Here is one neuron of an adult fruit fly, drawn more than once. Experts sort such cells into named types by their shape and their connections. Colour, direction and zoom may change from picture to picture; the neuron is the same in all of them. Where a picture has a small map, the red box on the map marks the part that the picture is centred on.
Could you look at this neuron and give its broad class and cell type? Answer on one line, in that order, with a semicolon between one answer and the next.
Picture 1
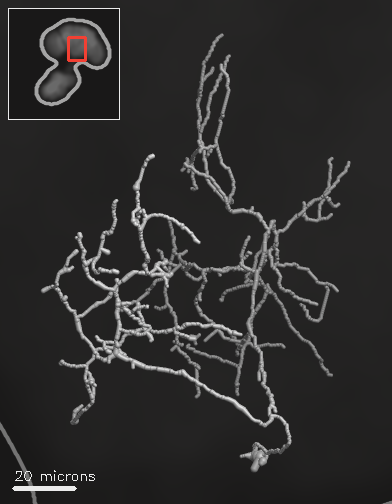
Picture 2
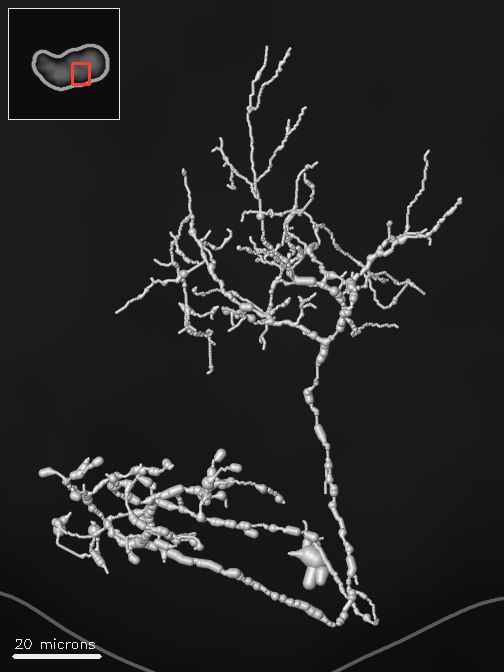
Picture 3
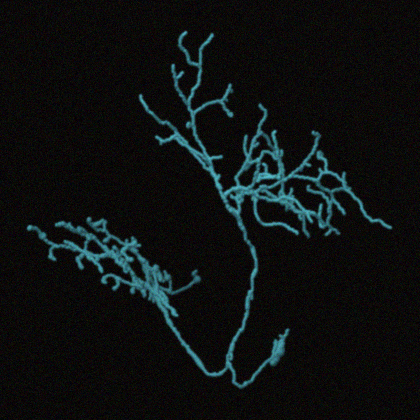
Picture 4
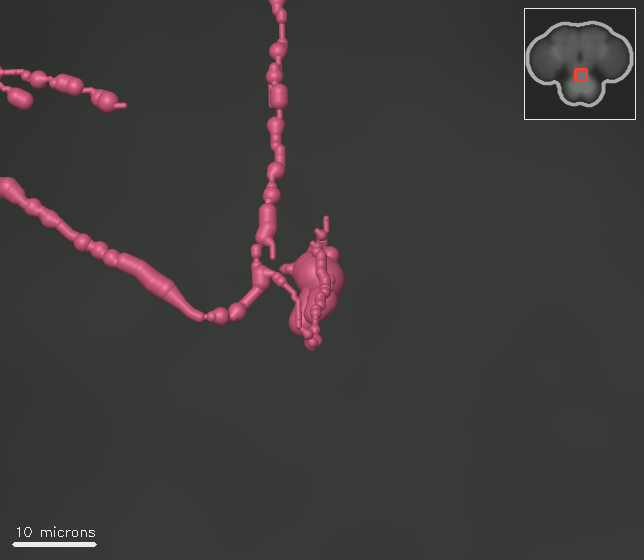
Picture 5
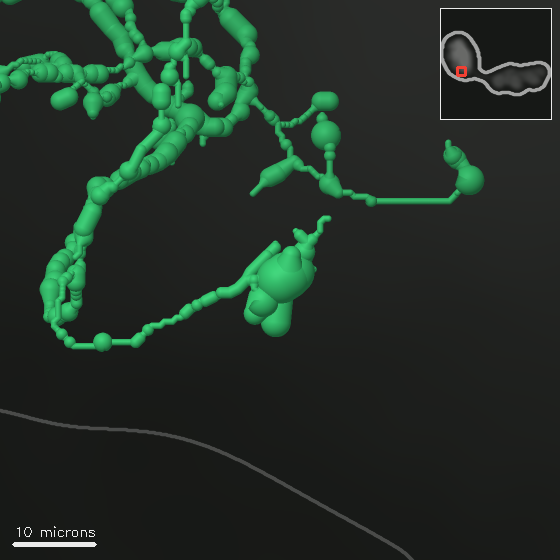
central-brain intrinsic neuron; GNG160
